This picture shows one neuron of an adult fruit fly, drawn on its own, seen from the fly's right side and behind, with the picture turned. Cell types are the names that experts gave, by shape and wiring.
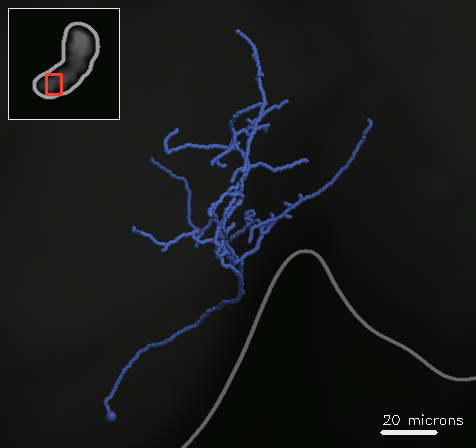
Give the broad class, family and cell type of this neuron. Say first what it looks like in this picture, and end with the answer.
The cell body can be seen at the lower left of the picture. From top to bottom in the picture it spans about 140 microns. It is a nerve-cord intrinsic neuron. Its family is hemilineage 09B. The cell type is IN09B052_b.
